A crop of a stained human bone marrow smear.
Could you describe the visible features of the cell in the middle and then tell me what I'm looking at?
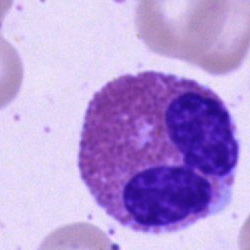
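This cell's nucleus has two lobes, which lie toward the right side of the cell. Pinkish-purple granules fill the cytoplasm throughout. The cell is an eosinophil.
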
